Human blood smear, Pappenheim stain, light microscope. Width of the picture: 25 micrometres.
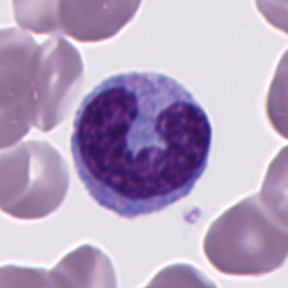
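Monocyte at the centre of a stained human peripheral blood smear, about 13 micrometres across. Notice the bean-shaped nucleus, its notch opening toward the top of the picture. The pale grey-blue cytoplasm forms its widest band above the nucleus, where it fills that notch. The nucleus takes up about 60% of the cell's area. Look closely and you will find only fine, faint granularity in the cytoplasm, with no coarse granules.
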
